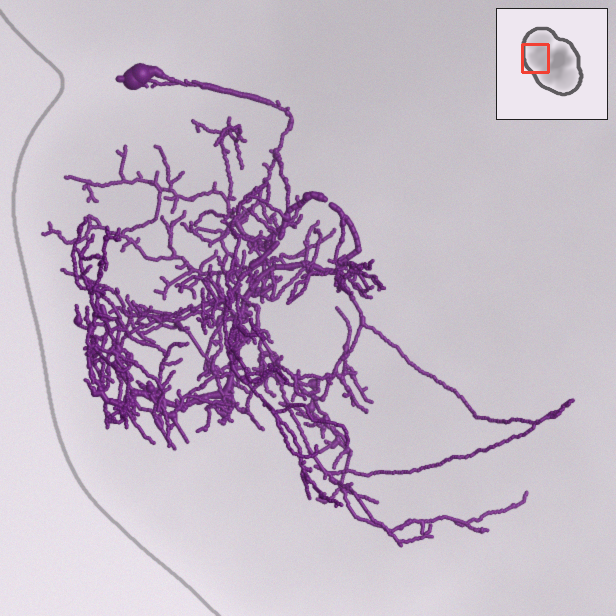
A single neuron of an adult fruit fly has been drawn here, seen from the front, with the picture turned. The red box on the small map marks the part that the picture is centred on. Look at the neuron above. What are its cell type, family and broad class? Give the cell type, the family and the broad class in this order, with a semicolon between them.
LHPV3c1; LHPV; central-brain intrinsic neuron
